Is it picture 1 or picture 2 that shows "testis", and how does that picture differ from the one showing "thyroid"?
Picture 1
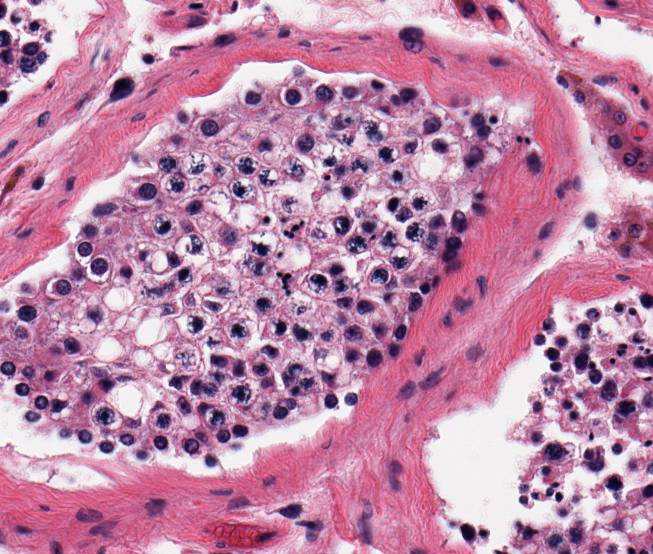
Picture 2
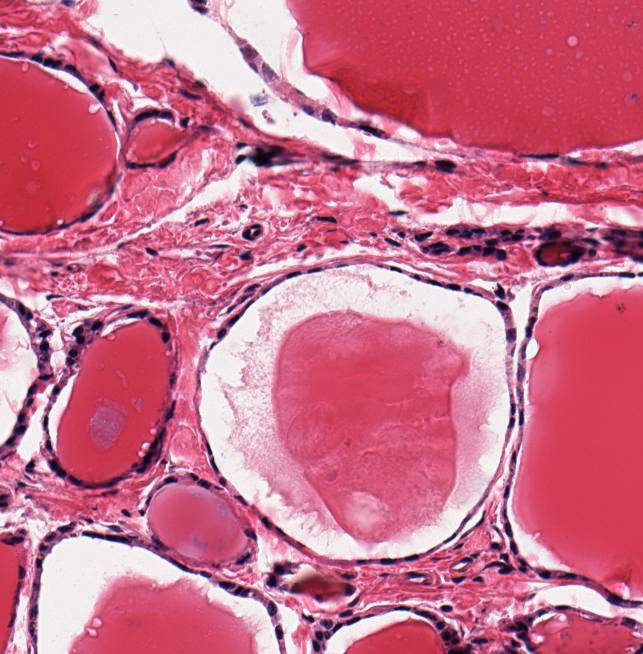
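Names first: testis in picture 1, thyroid in picture 2. Contents: a large rounded cross-section of a testis tubule, packed with cells, fills the upper left and centre, and part of a second tubule at lower right holds loosely scattered dark cells.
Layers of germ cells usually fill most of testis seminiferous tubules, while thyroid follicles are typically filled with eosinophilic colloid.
Arrangement: the thyroid field is closed round to oval follicles of clearly varying size, packed side by side, the largest running off the top right and right edge. Lining: each thyroid follicle has a single layer of flattened epithelial cells with thin, dark, elongated nuclei, and no papillary folds project into any lumen.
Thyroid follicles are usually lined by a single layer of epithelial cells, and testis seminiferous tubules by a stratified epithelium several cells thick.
Wall: the testis tubule is ringed by a thick band of wavy pink fibrous tissue, its elongated spindle-shaped nuclei running parallel to the tubule's outline.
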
